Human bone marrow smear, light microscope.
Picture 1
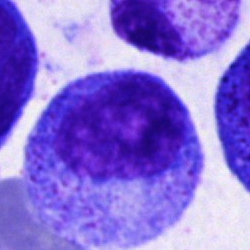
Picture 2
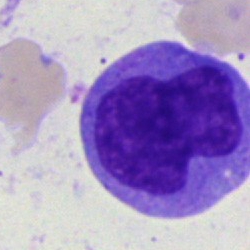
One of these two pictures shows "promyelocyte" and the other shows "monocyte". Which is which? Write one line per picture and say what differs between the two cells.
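In picture 1 we see a promyelocyte: Many small reddish-purple granules are scattered through the cytoplasm.
In picture 2 we see a monocyte: The cytoplasm shows no distinct granules.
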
